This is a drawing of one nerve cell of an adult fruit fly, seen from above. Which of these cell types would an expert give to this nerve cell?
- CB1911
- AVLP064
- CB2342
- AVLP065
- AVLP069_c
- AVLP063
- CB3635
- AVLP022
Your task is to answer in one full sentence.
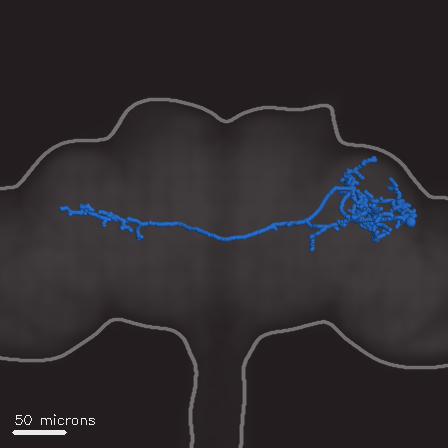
To the cell type CB2342 belongs this nerve cell.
